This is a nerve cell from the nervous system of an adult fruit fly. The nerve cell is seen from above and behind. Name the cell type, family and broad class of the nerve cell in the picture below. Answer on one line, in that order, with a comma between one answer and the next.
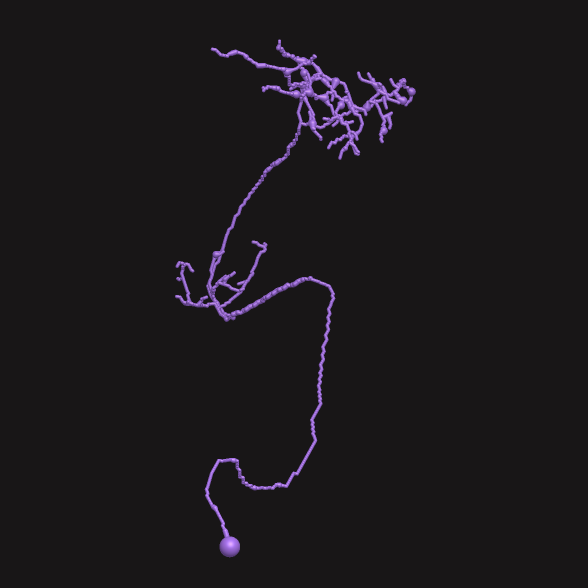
vDeltaC, class CX, central-brain intrinsic neuron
